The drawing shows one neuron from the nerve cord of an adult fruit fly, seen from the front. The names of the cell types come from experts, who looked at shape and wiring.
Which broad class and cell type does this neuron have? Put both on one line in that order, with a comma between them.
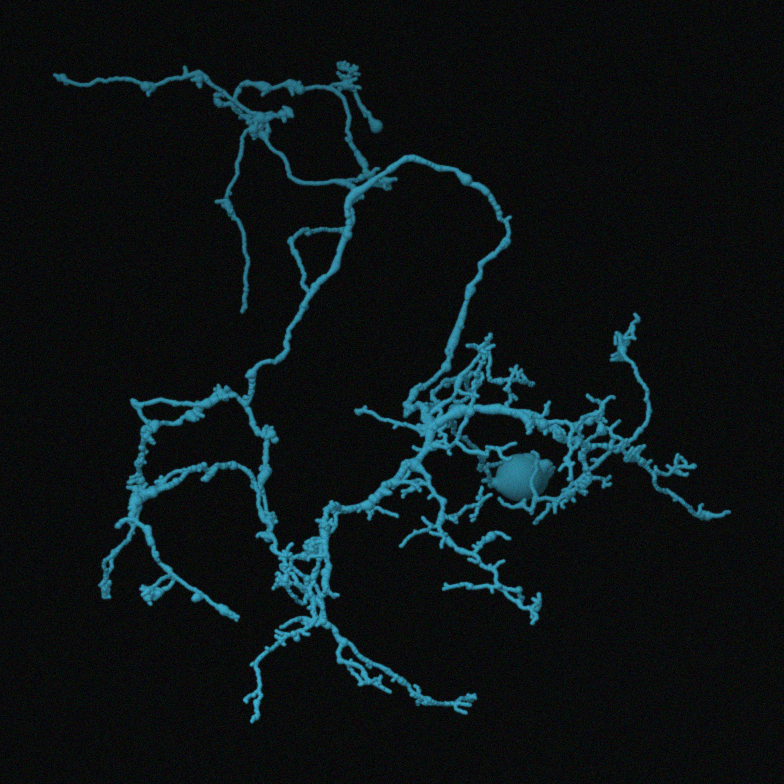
nerve-cord intrinsic neuron, INXXX423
